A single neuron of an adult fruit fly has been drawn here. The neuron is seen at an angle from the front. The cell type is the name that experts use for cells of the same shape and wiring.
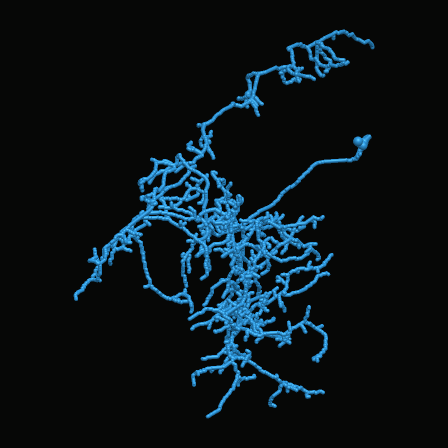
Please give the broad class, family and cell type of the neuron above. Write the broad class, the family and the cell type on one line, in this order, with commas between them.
nerve-cord intrinsic neuron, hemilineage 12A, IN12A039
